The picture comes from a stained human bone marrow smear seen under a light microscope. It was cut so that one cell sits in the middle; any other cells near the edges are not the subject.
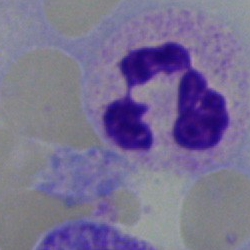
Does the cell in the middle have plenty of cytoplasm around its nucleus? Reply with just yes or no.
Yes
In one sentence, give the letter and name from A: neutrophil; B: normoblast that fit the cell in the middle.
Option A is the correct option, with the middle cell being a neutrophil.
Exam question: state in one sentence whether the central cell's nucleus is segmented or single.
The nucleus has been partitioned into two or more lobes.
